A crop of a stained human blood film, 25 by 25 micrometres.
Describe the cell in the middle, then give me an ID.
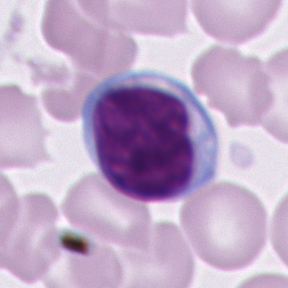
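Working through the nucleus: it is one oval mass, with no lobes and no deep notch. Its chromatin is dark purple and coarsely clumped, and no distinct nucleoli show. Turning to the cytoplasm, no granules are visible. This is a typical lymphocyte.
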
